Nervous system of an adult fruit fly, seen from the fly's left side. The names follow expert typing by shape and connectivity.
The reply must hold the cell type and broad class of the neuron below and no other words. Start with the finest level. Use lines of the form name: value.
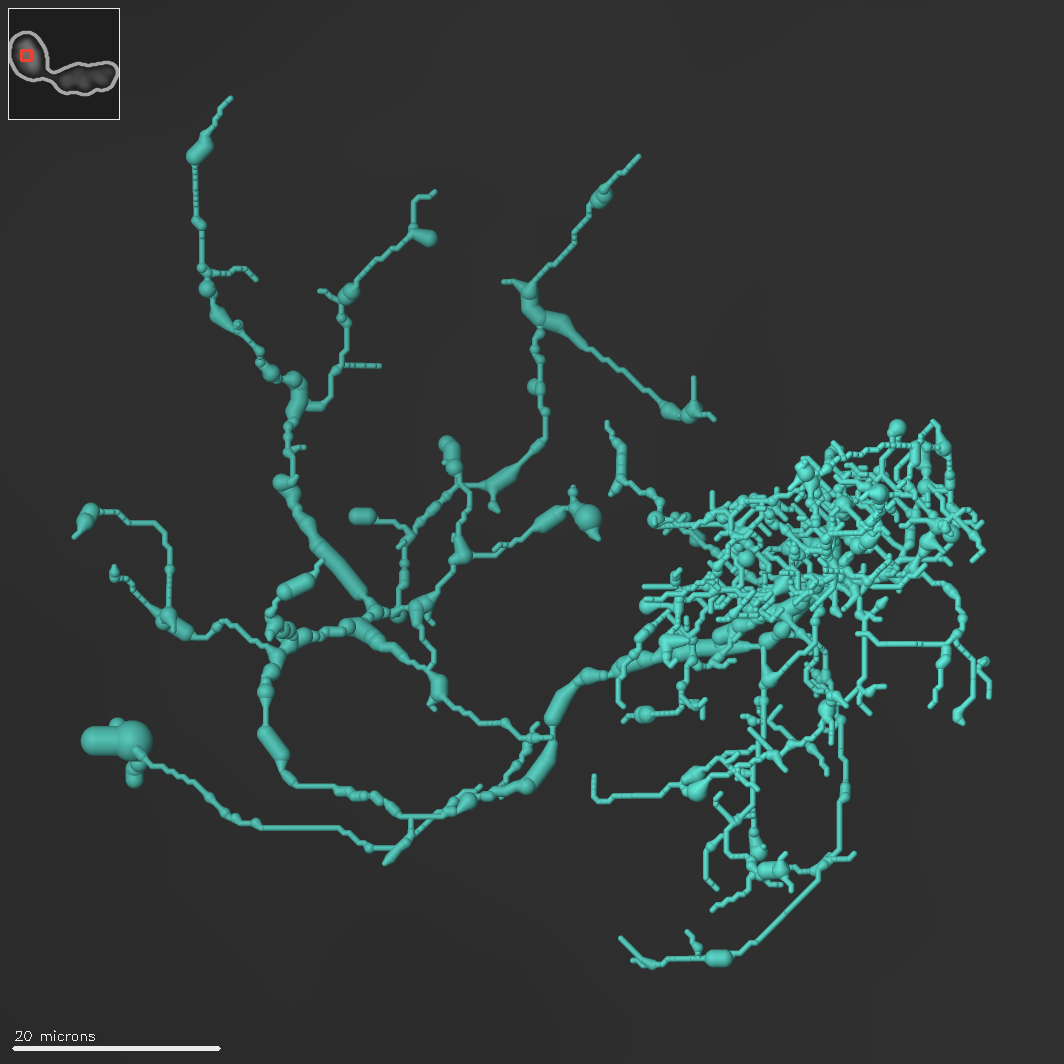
cell type: PVLP086
broad class: central-brain intrinsic neuron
